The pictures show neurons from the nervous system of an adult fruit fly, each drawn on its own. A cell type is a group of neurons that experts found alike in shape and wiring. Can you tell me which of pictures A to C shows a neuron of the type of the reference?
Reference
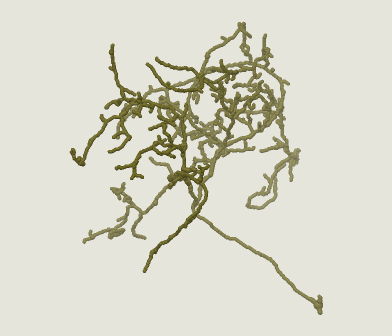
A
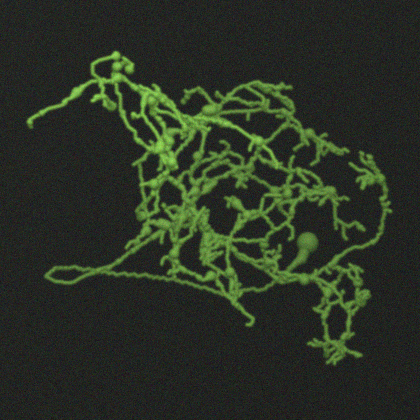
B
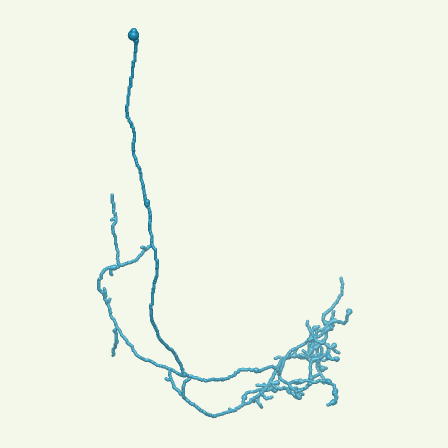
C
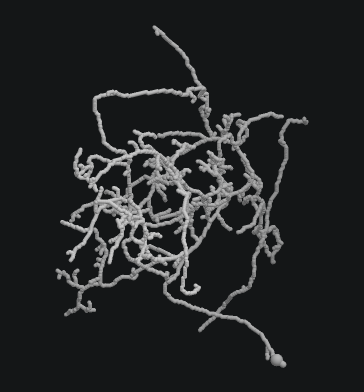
Picture C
